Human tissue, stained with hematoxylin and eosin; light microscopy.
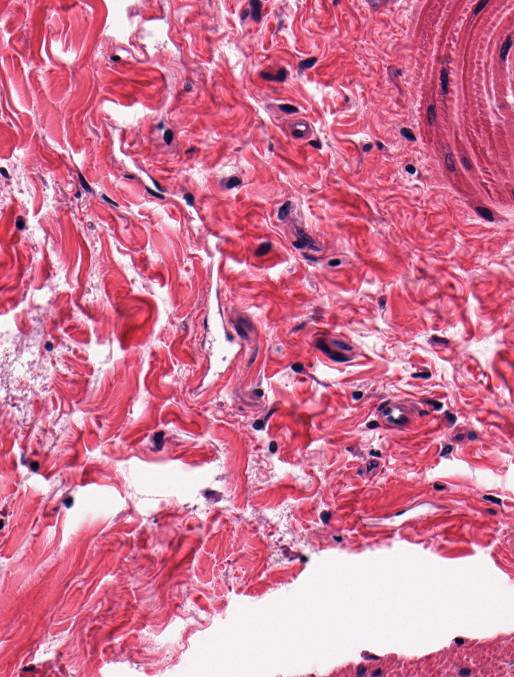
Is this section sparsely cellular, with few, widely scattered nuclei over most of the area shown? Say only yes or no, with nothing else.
Yes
